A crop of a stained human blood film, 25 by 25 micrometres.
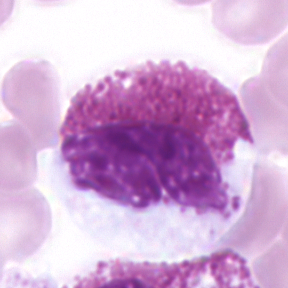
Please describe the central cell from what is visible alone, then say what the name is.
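A cleft divides the nucleus into two lobes. Granules lie over the nucleus and partly obscure its edges. They are packed most densely in the upper part of the cell, whereas the cytoplasm below the nucleus is pale, nearly colourless and carries few granules. This cell is an eosinophil.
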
